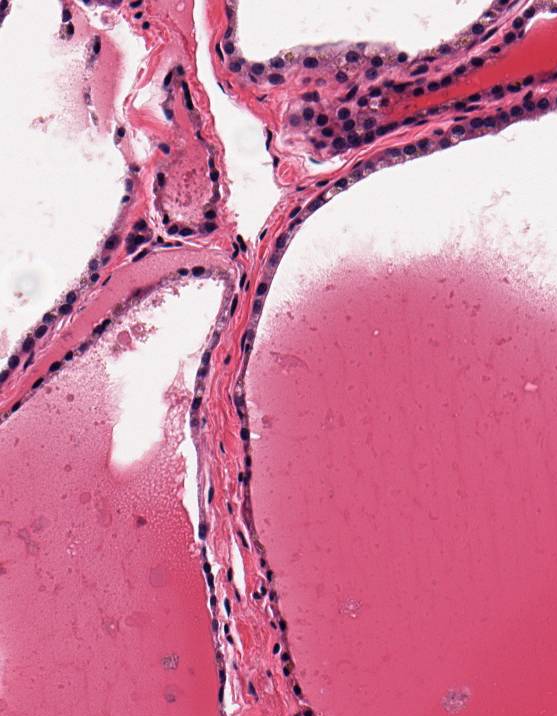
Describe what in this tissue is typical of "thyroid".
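This is thyroid, and what you see mostly fits.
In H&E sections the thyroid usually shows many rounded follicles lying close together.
Here most of the field is taken up by large rounded spaces filled with smooth, homogeneous pink material, the largest in the lower right.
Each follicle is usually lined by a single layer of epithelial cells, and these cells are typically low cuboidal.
That is what lines these spaces: one layer of flattened to low cuboidal cells, their small, dark, round to oval nuclei in a single row.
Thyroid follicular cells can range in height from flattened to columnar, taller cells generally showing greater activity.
So the flattened stretches, though less typical, and the upper right, where the cells are taller and more crowded in a thicker band, stay within that range.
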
